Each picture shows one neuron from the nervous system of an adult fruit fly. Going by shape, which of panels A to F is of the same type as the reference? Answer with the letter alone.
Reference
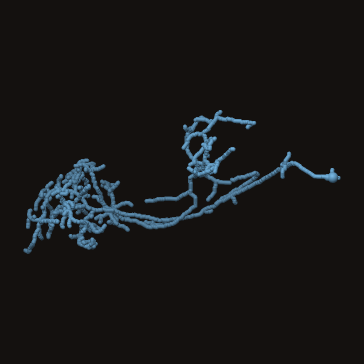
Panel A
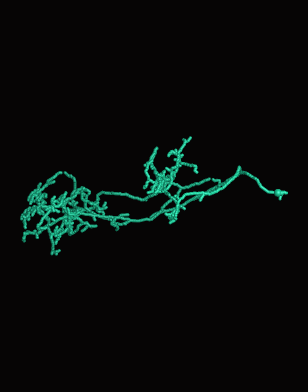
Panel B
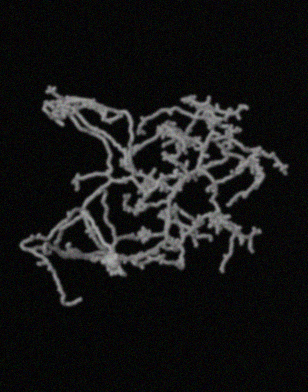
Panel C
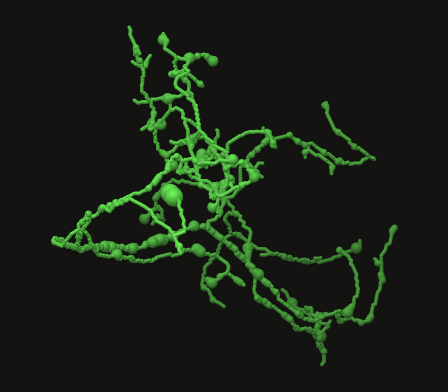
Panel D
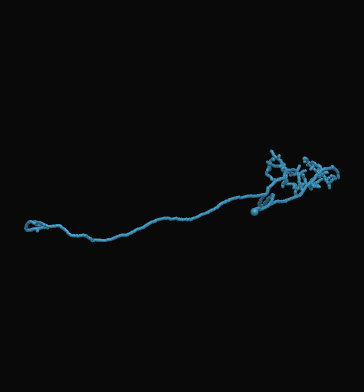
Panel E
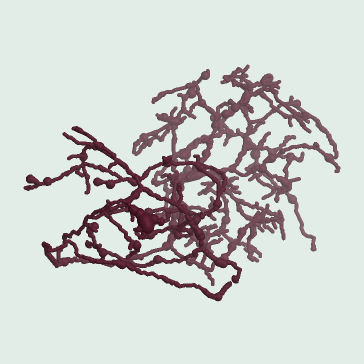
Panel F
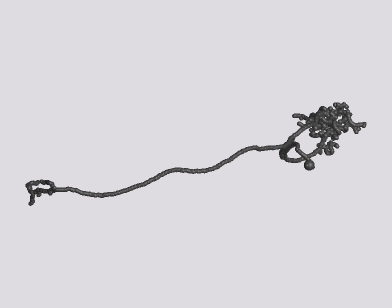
A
